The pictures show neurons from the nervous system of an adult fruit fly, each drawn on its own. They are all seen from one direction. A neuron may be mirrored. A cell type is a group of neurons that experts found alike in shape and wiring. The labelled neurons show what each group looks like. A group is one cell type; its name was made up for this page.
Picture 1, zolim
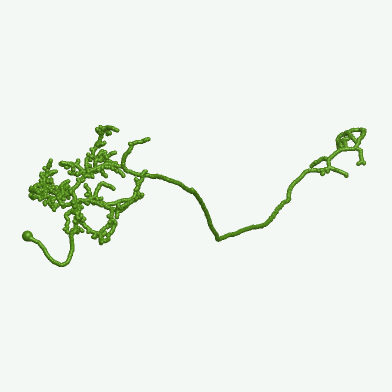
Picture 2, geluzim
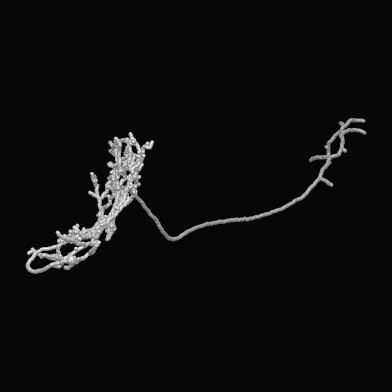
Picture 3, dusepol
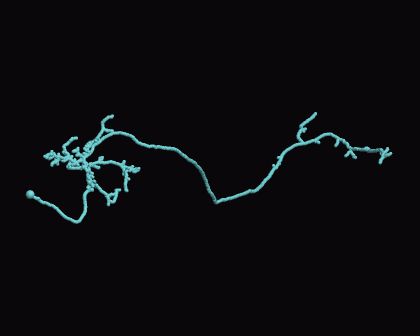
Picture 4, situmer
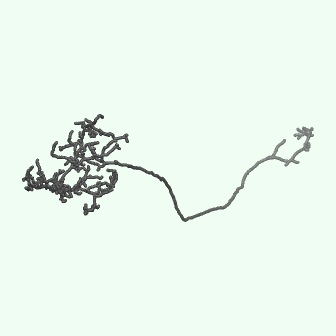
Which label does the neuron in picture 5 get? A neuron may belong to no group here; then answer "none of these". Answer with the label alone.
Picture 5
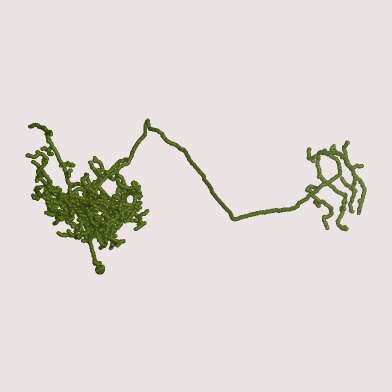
none of these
